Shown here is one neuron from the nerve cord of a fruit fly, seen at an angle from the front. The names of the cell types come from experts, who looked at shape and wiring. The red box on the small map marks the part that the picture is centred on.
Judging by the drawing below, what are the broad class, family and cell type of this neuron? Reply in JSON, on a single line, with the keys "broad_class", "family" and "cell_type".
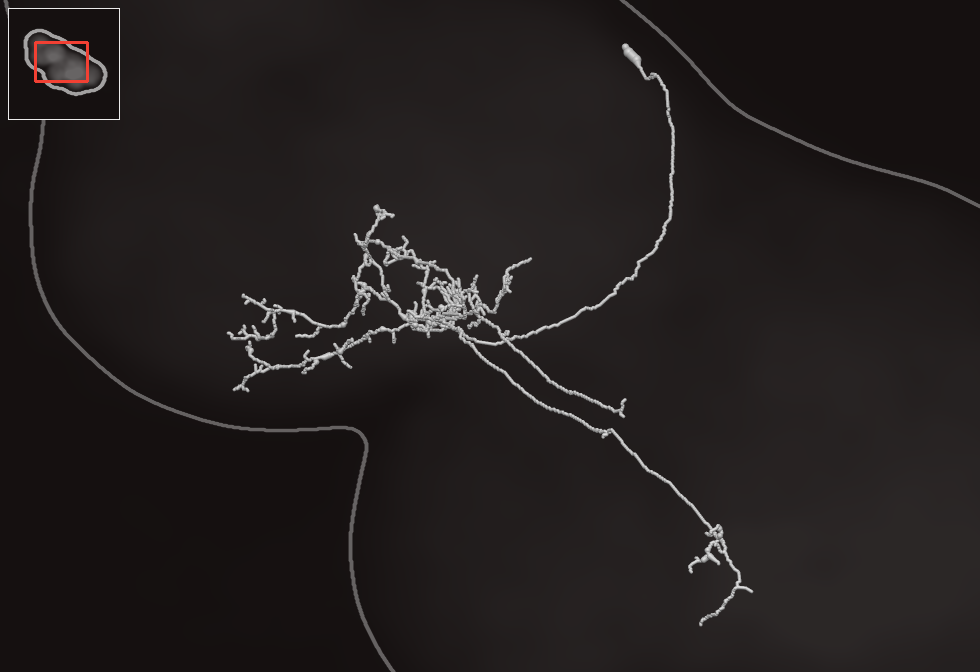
{"broad_class": "nerve-cord intrinsic neuron", "family": "hemilineage 09B", "cell_type": "IN09B049"}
